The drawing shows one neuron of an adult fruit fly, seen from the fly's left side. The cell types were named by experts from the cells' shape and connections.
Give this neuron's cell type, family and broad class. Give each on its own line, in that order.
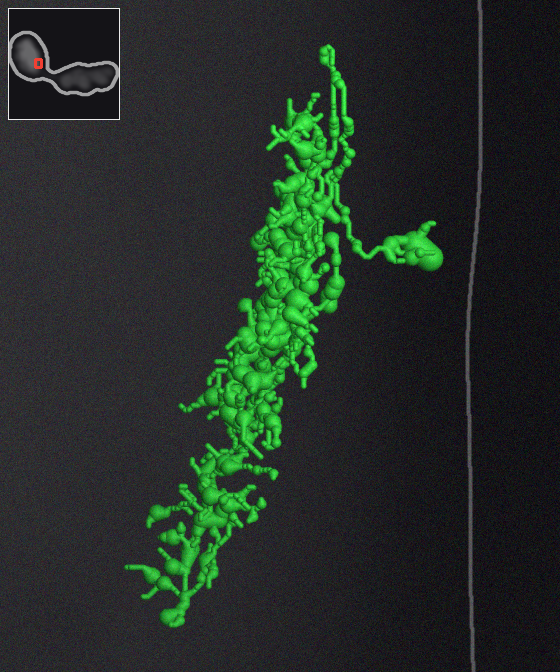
LPi43
LPi
optic-lobe intrinsic neuron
